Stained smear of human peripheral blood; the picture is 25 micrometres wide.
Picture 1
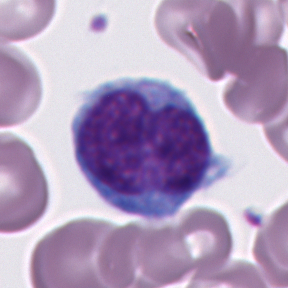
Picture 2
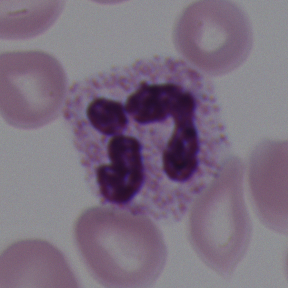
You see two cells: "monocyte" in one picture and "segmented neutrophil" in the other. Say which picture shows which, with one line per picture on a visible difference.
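Picture 1: monocyte. The cytoplasm shows no visible granules.
Picture 2: segmented neutrophil. Small pinkish-violet granules are scattered through the whole cytoplasm.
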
